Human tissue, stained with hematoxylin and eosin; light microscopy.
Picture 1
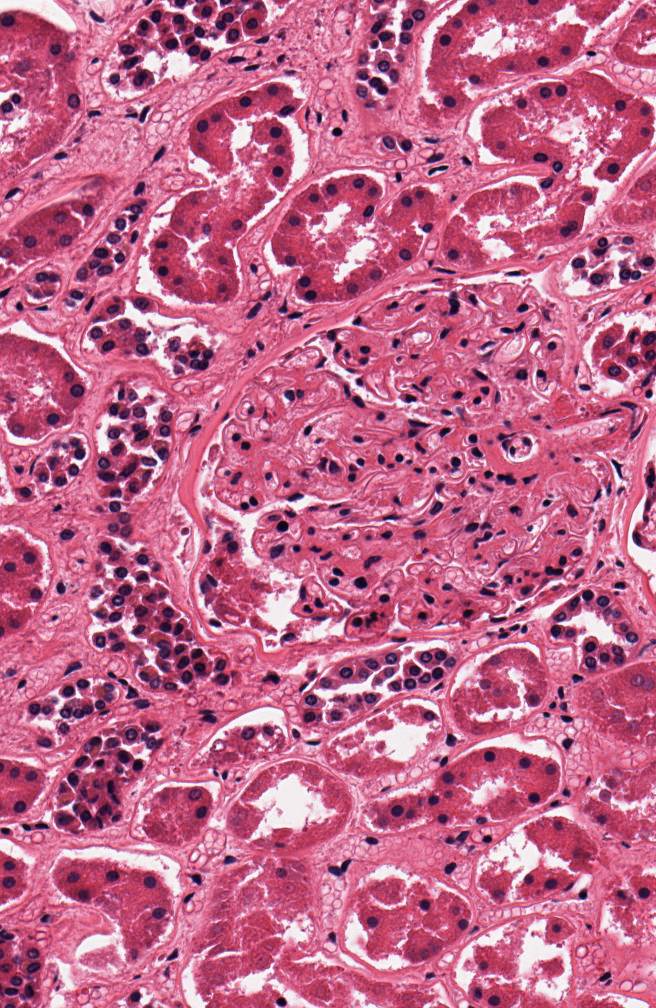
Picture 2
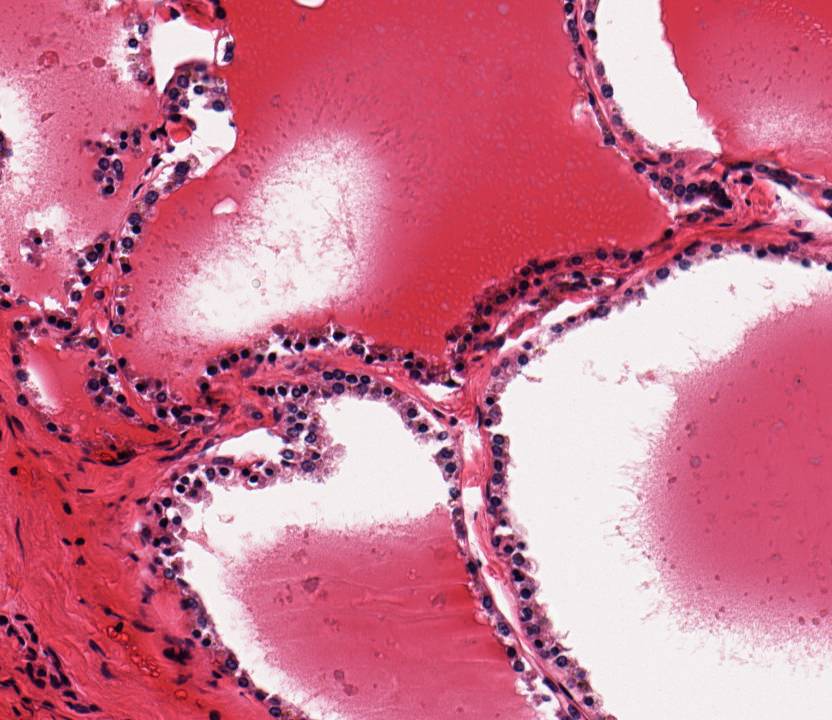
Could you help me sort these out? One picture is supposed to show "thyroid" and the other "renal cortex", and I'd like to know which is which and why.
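The renal cortex is picture 1; the thyroid is picture 2. The renal cortex has one glomerulus at centre-right, surrounded by tubules mostly lined by cells with abundant granular pink cytoplasm and round dark nuclei. Tubular lumina are irregular, with pale wispy contents; smaller tubules with crowded dark nuclei lie among them, notably at the left. In the thyroid, a few large dilated spaces parted by thin partitions take up most of the field. A single layer of cuboidal cells lines them, with small clusters projecting inward at upper left and left centre.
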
